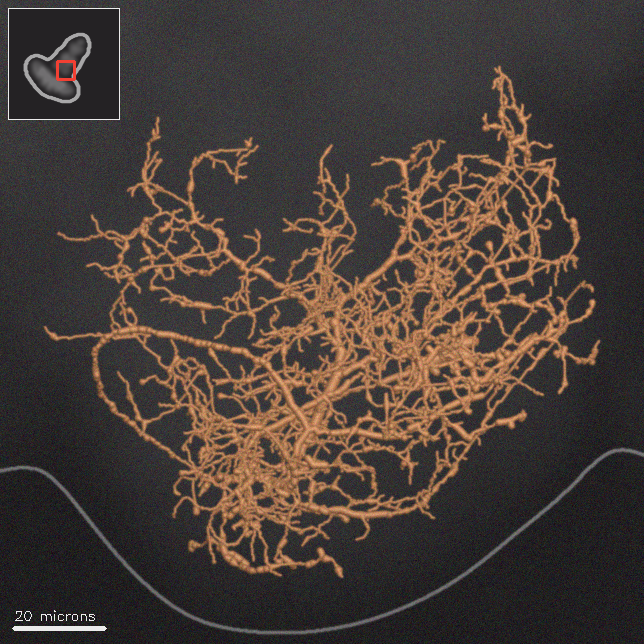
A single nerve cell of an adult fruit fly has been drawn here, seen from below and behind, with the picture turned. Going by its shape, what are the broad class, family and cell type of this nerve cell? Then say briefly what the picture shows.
This is a nerve-cord intrinsic neuron. Its family is hemilineage 09A. It is of cell type IN09A006. From left to right in the picture it spans about 120 microns. The picture shows more than a hundred branch ends.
